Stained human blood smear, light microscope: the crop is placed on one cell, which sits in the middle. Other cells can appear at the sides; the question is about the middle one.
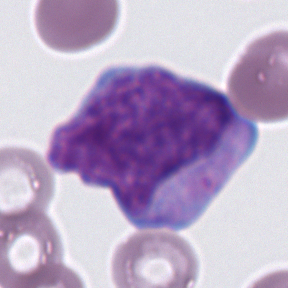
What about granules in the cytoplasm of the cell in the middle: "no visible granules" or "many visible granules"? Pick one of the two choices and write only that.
No visible granules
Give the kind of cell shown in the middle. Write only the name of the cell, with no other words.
atypical promyelocyte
